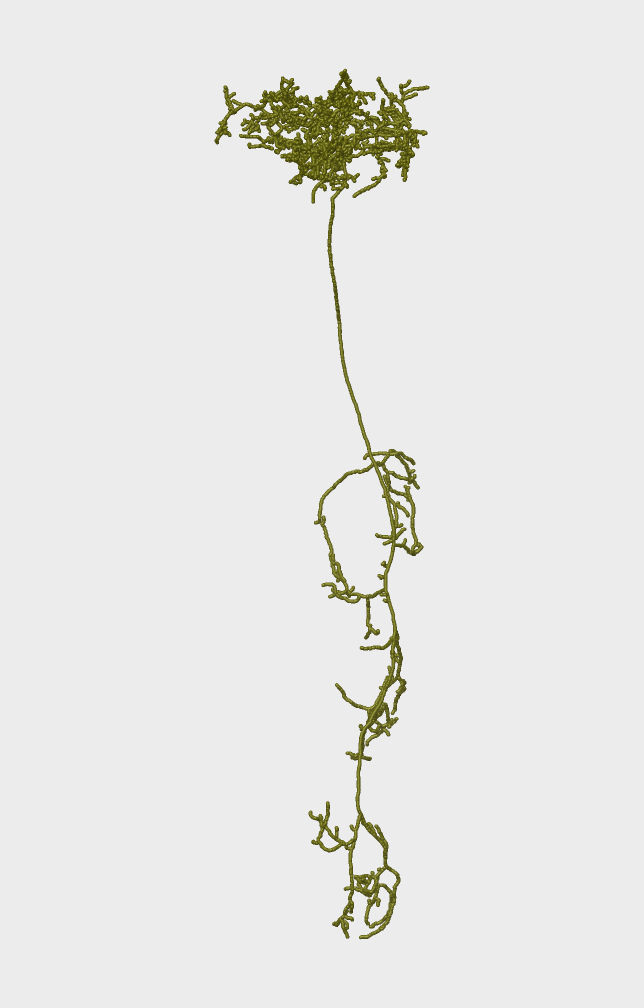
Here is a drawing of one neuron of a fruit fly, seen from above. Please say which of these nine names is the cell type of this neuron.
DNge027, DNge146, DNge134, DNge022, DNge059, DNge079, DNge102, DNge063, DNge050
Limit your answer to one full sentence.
The cell type that this neuron has is DNge079.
